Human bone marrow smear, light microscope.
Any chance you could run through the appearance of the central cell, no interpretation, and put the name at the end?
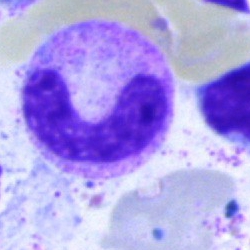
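The nucleus bends into a U shape, its opening facing upward. Following it along, I see one continuous band rather than separate lobes. The cytoplasm is pale pinkish-lilac and holds many fine pink-violet granules. So, a band neutrophil.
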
